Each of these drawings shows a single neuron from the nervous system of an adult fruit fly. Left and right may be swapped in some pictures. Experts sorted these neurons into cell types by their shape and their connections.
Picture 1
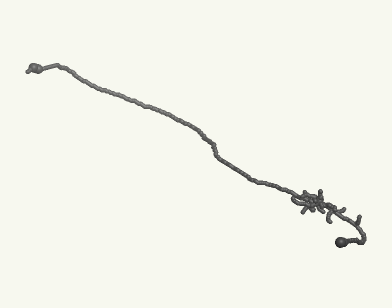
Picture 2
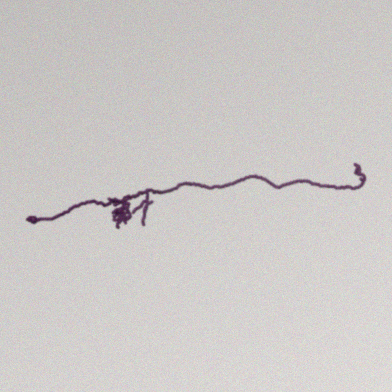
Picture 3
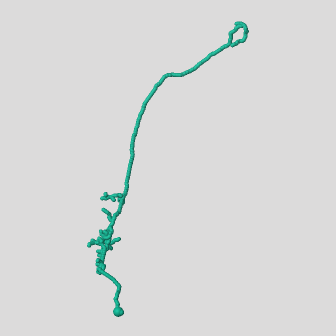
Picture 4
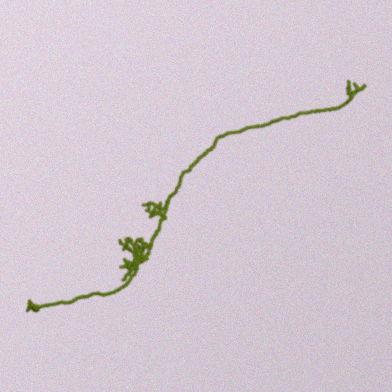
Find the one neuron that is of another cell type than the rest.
Picture 1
